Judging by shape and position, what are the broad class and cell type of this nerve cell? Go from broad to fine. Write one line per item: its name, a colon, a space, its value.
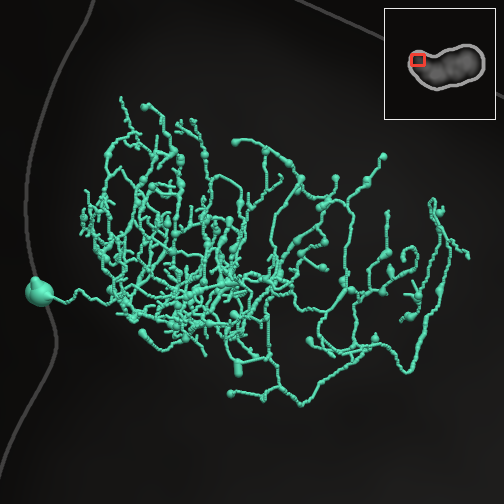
broad class: nerve-cord intrinsic neuron
cell type: INXXX370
